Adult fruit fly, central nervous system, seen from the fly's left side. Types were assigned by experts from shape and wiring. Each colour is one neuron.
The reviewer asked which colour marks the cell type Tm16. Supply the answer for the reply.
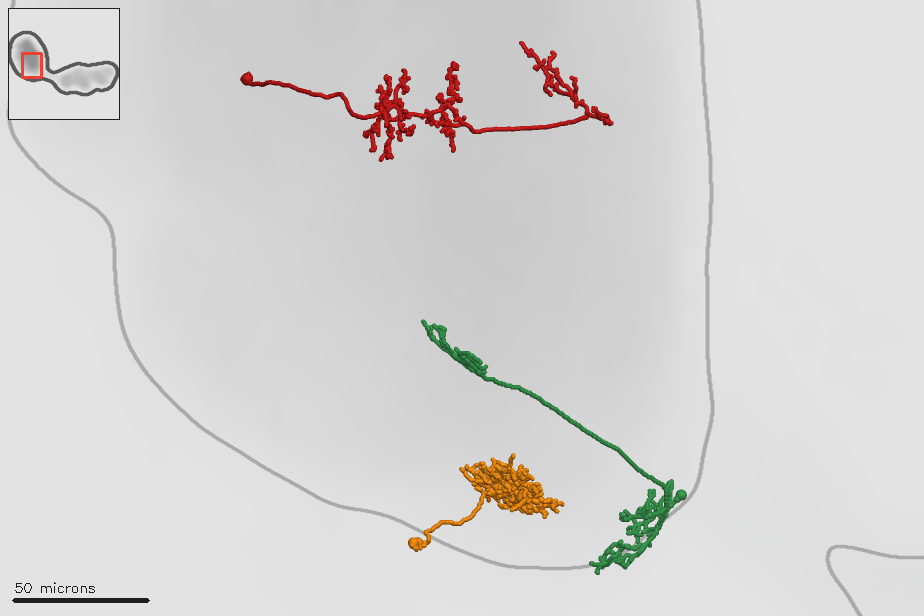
green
